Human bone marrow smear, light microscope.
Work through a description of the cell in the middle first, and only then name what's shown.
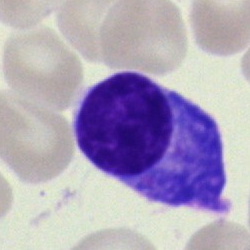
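Notice first how the nucleus is set off-centre, toward the left side of the cell. Its chromatin is dense and deep purple, gathered into coarse clumps. The cytoplasm stains deep blue, and most of it lies to the right and lower right of the nucleus. The cell is a plasma cell.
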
